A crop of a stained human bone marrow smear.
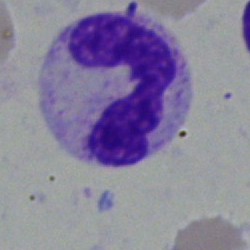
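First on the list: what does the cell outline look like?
It is round and smooth.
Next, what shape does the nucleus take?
It is a single unsegmented band, curved like a question mark, with no nucleoli visible.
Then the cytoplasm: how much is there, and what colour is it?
There is plenty of it, and it is pale lilac-grey.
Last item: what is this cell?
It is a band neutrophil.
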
